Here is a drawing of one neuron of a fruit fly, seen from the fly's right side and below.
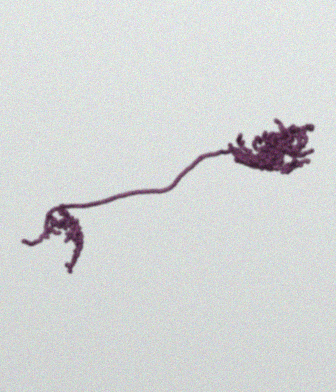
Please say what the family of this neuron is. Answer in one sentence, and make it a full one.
As for family, the neuron falls under DNge.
